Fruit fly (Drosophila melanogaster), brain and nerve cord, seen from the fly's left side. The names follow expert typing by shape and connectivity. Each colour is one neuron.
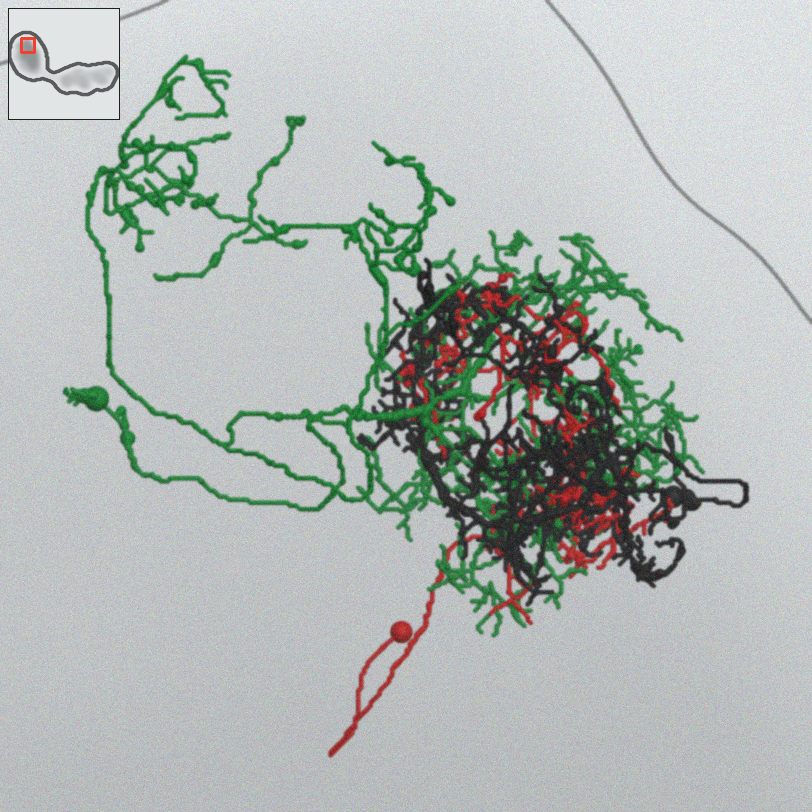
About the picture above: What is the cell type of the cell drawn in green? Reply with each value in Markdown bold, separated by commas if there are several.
**CB0396**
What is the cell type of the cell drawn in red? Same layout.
**CB1619**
